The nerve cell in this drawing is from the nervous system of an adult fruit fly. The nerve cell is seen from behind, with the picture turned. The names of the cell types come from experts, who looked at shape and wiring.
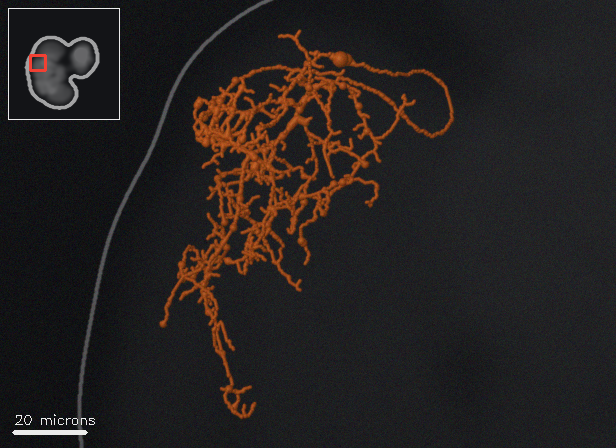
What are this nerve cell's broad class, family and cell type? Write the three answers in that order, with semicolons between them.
central-brain intrinsic neuron; hemilineage LHl4_dorsal; CB1275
